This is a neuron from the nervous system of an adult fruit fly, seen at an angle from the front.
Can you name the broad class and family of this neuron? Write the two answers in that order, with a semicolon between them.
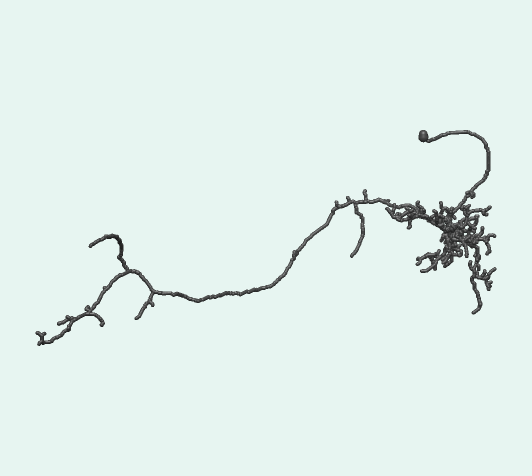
nerve-cord intrinsic neuron; hemilineage 19B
